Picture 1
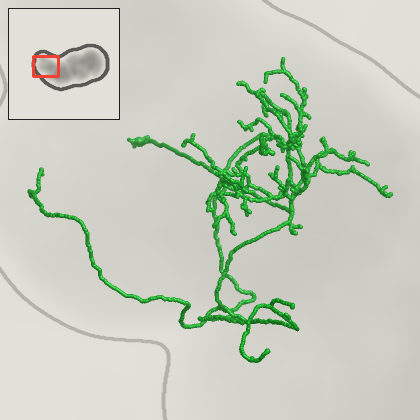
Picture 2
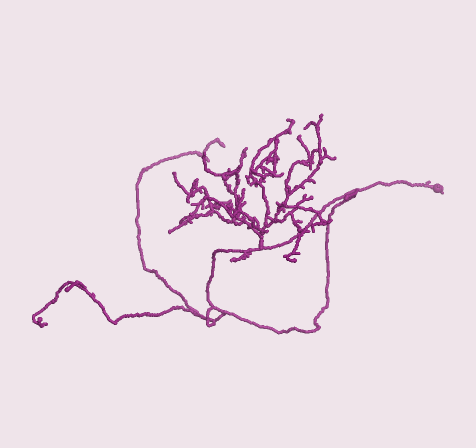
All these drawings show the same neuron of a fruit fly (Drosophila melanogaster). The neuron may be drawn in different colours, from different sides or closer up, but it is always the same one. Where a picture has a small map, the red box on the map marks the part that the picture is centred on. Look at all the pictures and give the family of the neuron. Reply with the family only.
hemilineage 12B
